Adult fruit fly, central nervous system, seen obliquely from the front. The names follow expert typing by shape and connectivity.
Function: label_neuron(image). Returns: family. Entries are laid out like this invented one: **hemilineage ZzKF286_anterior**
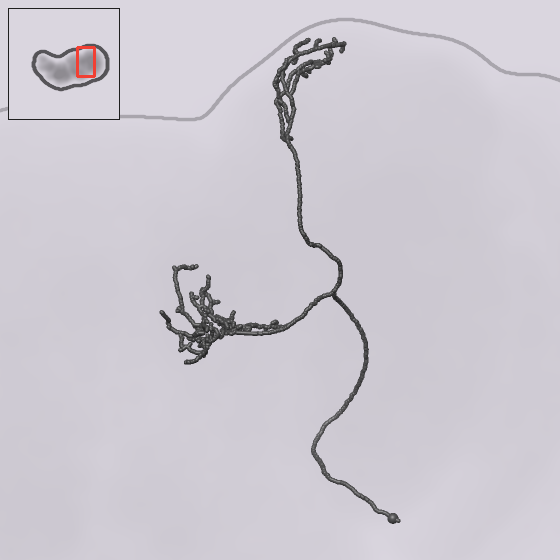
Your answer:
**hemilineage LALv1_dorsal**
